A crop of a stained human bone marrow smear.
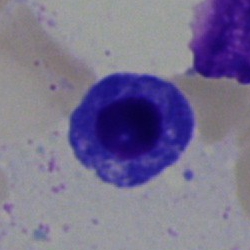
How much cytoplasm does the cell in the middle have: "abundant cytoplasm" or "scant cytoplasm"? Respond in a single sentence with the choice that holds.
Its nucleus is set within plentiful cytoplasm.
